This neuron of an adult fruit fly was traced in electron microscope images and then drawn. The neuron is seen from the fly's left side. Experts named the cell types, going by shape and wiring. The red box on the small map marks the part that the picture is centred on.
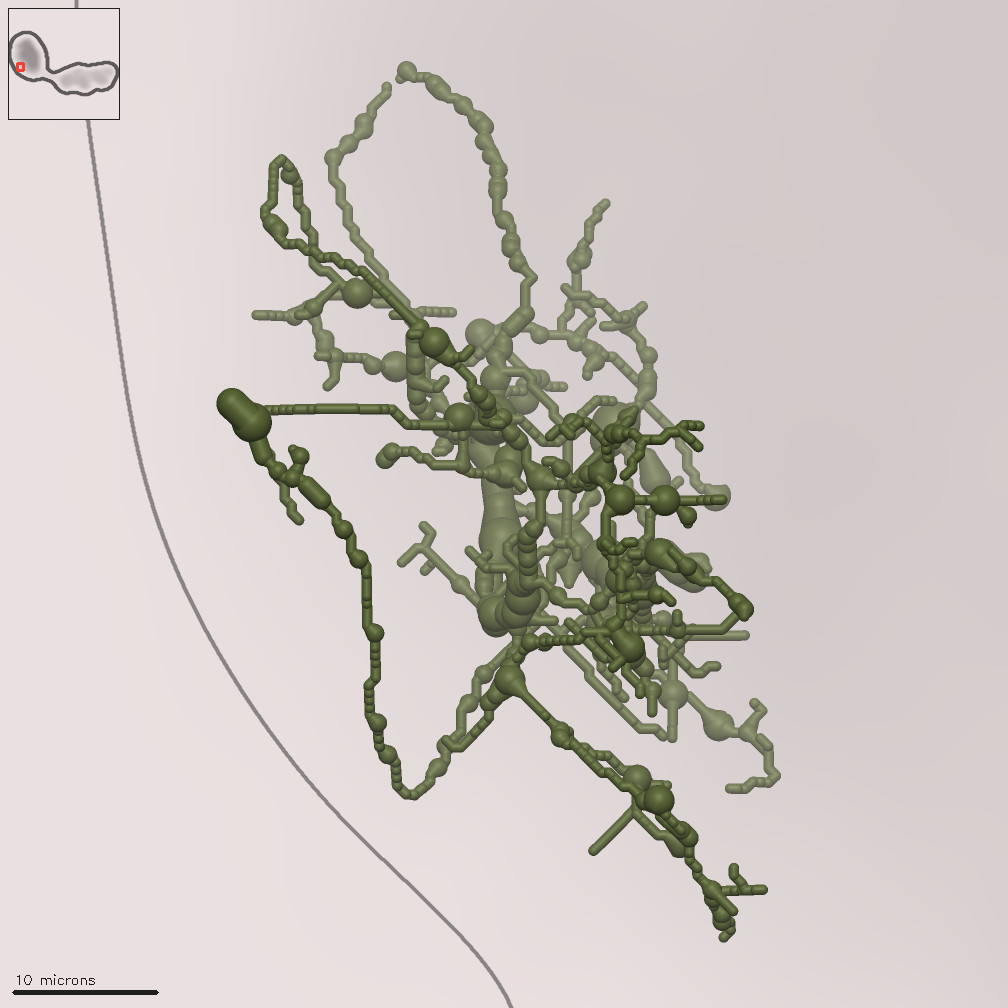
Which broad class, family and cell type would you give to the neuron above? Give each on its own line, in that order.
central-brain intrinsic neuron
hemilineage TRdm
GNG604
